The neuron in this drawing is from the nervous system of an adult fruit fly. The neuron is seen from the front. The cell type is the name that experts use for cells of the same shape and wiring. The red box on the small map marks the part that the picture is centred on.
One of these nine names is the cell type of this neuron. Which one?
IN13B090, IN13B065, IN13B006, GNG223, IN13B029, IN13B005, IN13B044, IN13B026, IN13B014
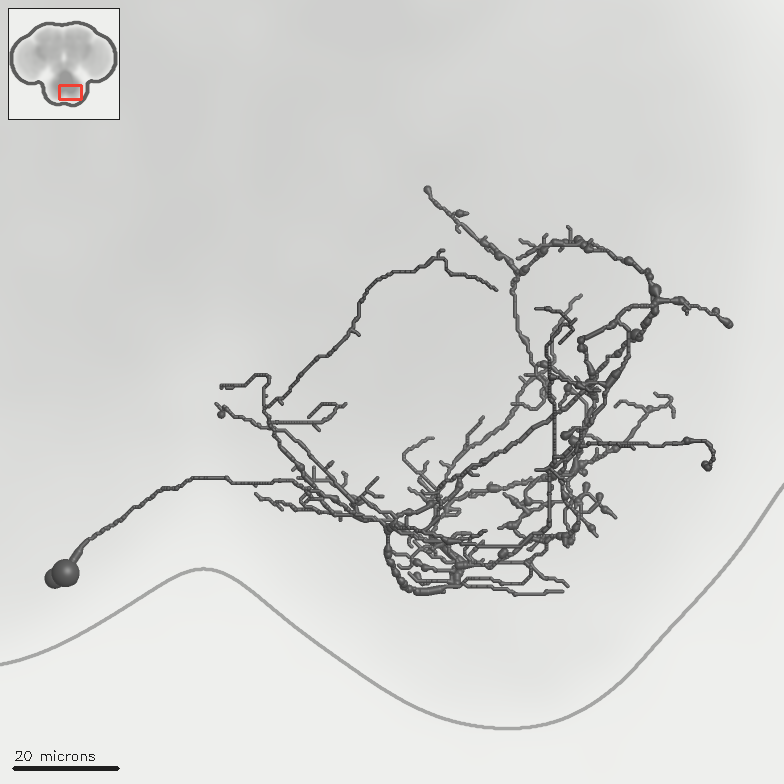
IN13B029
